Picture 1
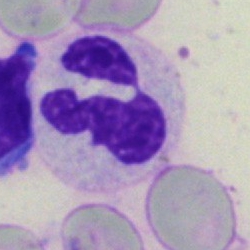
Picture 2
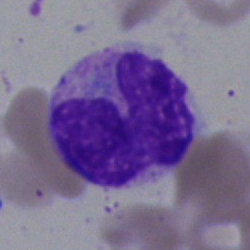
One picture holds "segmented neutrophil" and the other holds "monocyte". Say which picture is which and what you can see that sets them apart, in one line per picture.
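Picture 1: segmented neutrophil. The cytoplasm is abundant and pale pinkish-lilac.
Picture 2: monocyte. The nucleus fills most of the cell, leaving a modest rim of cytoplasm.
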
